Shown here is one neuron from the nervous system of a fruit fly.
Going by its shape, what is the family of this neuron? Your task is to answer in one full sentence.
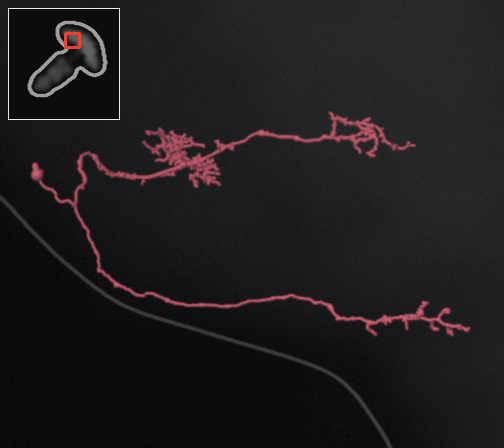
The neuron takes LLPC as its family.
